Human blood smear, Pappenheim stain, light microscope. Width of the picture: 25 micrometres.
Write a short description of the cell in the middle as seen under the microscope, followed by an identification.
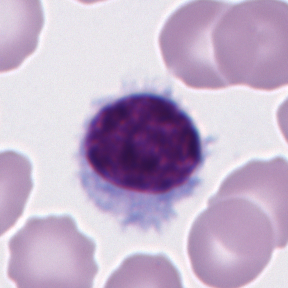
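Around the border I notice fine, hair-like projections forming a fringe. The nucleus looks oval, and its edge is smooth, without any indentation. I can't make out any nucleoli in it. Nor do I see distinct granules in the cytoplasm. So this is a hairy cell.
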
